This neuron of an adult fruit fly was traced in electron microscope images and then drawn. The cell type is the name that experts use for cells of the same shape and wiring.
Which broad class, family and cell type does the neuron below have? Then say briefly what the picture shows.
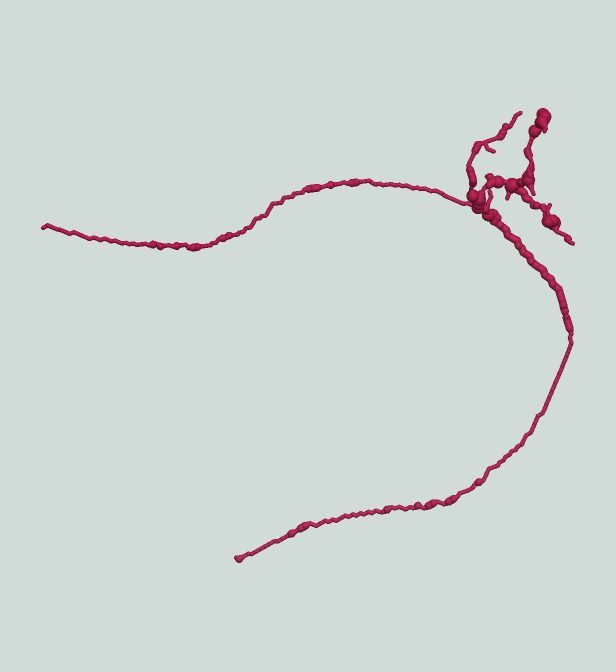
This is a sensory neuron entering the brain. The name of its family is class olfactory. Its cell type is ORN_VC1. No cell body is drawn. There are a dozen or fewer branch ends.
